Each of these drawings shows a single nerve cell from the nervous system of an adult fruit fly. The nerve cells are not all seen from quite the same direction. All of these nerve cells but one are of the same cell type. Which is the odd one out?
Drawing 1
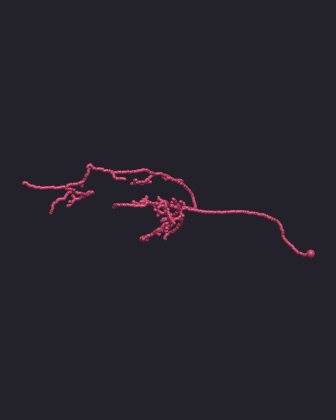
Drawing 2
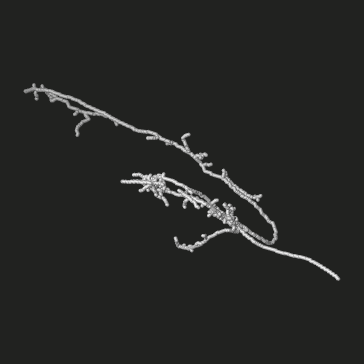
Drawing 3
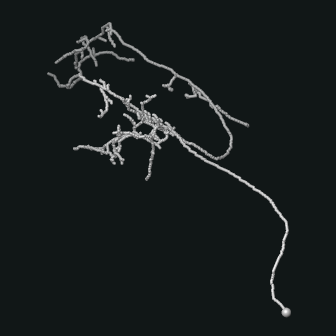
2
